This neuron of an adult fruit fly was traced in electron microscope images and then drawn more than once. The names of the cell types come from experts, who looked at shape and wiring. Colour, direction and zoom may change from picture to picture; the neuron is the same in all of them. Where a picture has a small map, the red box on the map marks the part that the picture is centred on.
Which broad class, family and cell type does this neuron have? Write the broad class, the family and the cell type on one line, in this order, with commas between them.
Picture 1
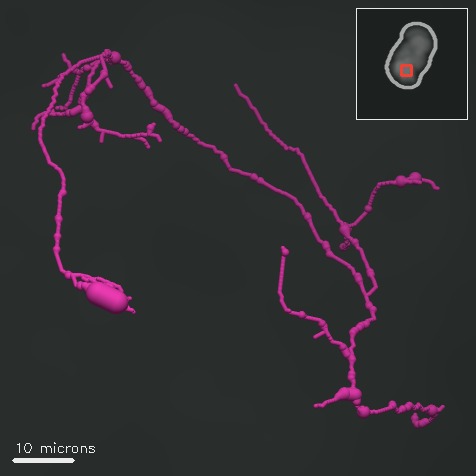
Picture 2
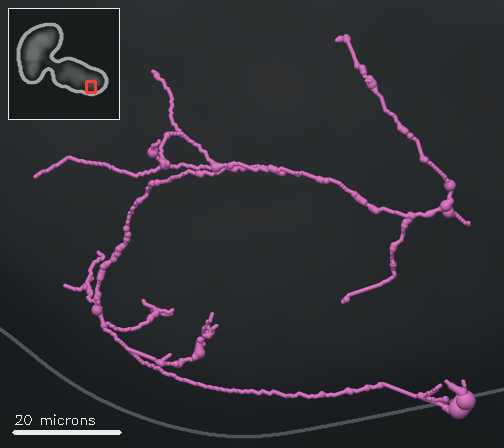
motor neuron of the nerve cord, MNhl, MNhl60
